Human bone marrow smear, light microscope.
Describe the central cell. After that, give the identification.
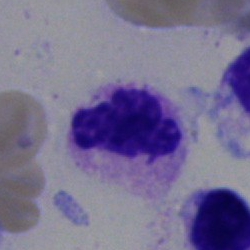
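Outline roughly round. Nucleus in upper part of cell; most cytoplasm below it. No nucleoli visible. Fine pinkish-purple granules scattered through cytoplasm. Segmented neutrophil.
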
